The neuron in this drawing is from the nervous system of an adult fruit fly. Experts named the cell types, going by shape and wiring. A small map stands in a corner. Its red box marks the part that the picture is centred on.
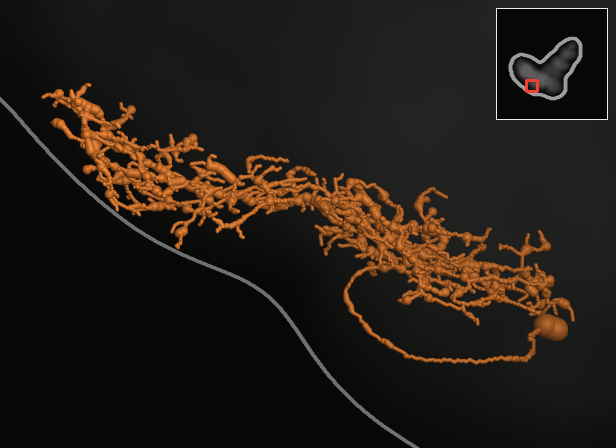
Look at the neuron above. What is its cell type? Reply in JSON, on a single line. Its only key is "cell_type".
{"cell_type": "GNG075"}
